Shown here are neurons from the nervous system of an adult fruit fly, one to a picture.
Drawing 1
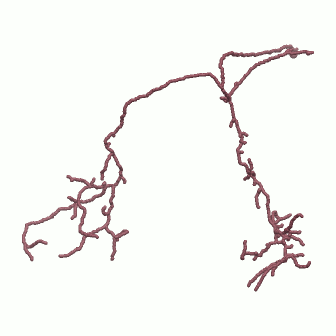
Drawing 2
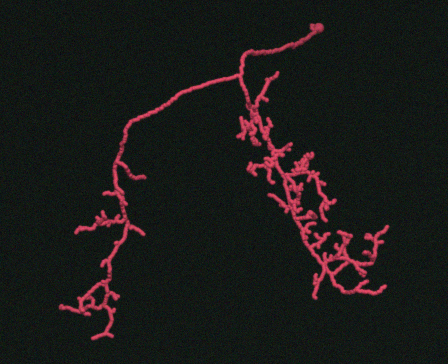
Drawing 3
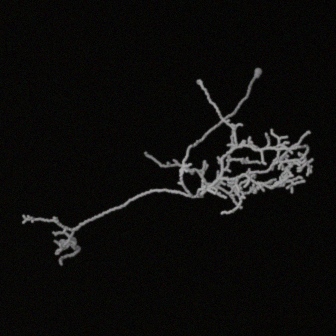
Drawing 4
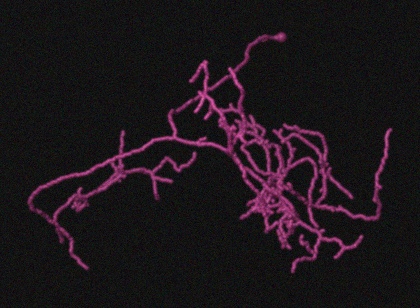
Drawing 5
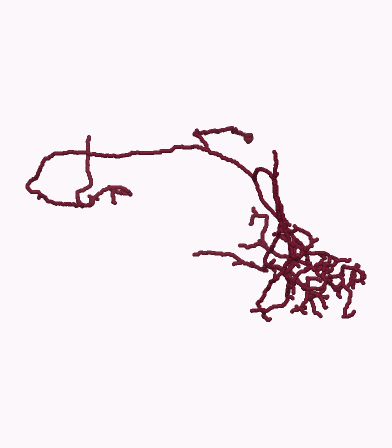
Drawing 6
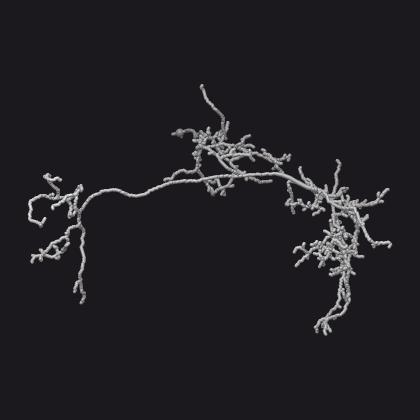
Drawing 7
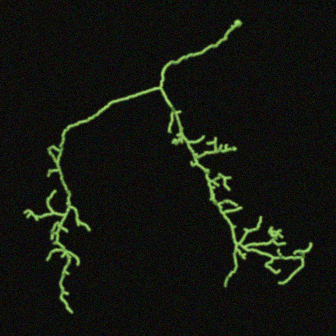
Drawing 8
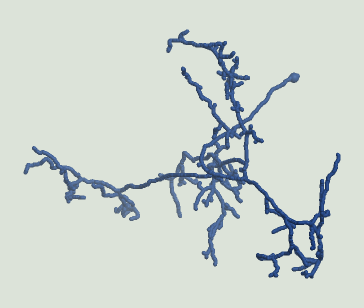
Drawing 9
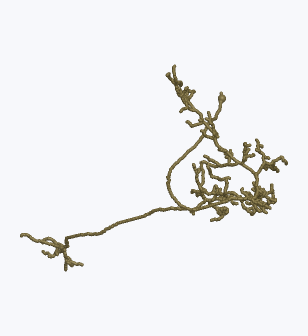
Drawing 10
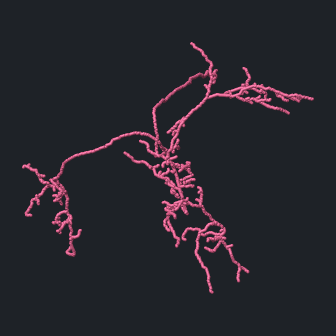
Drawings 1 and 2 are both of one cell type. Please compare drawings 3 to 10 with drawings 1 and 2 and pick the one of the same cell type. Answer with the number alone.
7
